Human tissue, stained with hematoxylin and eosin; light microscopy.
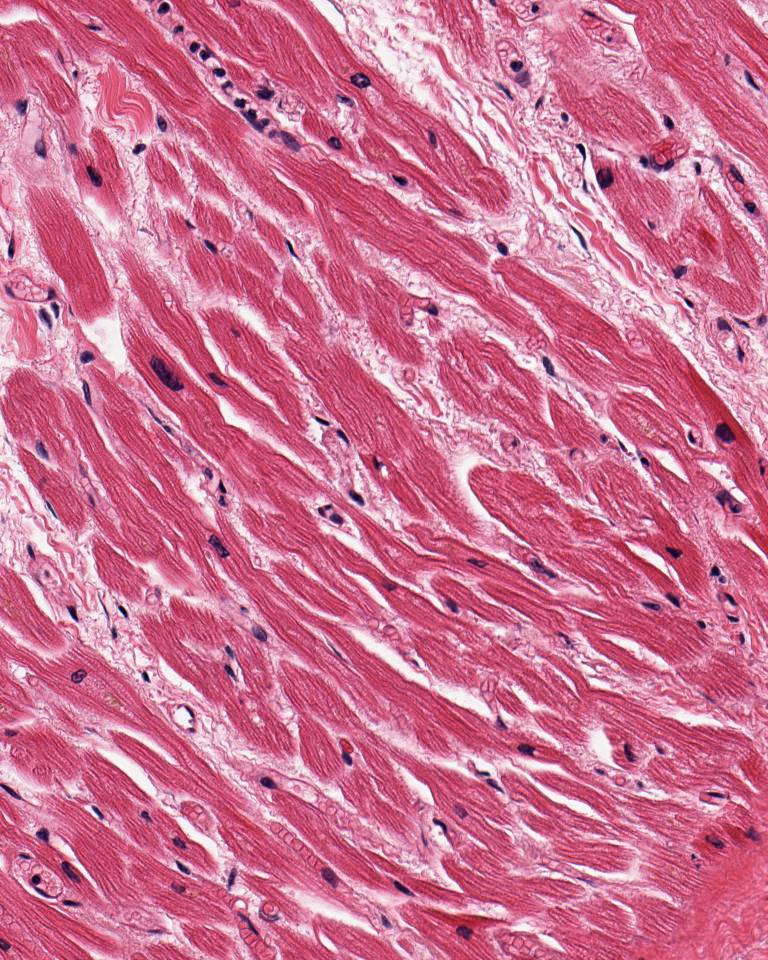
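Atrial appendage of the heart. Lengthwise-cut muscle fibres cross the whole field diagonally, from upper left to lower right. Rather than forming separate parallel cylinders, the fibres branch and rejoin neighbouring fibres. Their cytoplasm is deep pink with fine longitudinal fibrillar lines, and each nucleus sits alone in the fibre's centre, not at its edge.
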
